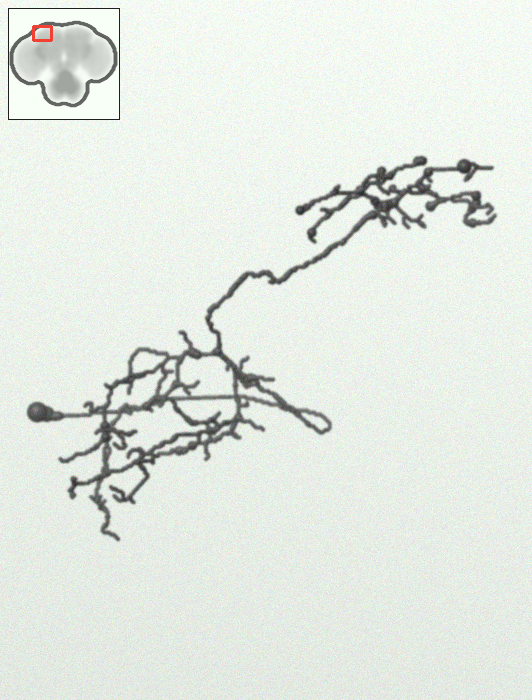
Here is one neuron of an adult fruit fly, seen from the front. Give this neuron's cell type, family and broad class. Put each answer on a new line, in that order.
CB2976
hemilineage LHp2
central-brain intrinsic neuron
